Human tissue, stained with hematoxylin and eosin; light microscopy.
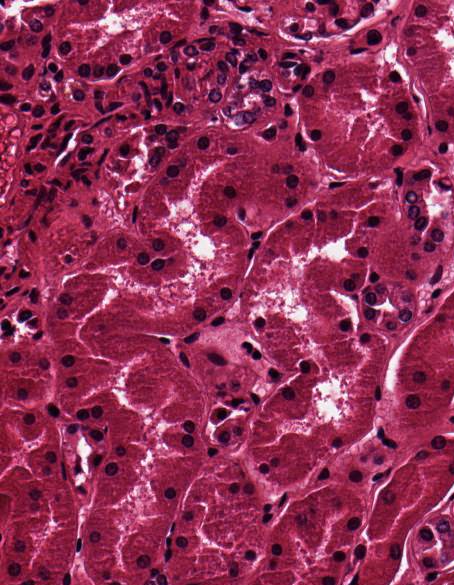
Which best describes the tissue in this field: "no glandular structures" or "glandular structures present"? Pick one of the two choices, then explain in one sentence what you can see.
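Glandular structures present. The whole field is filled with closely packed tubules cut in various planes, with very little tissue between them.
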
